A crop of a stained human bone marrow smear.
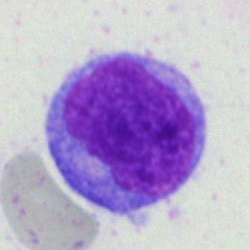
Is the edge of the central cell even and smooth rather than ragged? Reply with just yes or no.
Yes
